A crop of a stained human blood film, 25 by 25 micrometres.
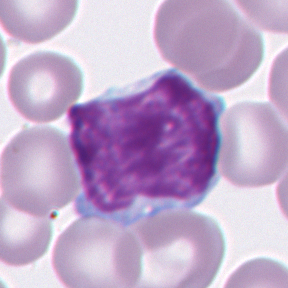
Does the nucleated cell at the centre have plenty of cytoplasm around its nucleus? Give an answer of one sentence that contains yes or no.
No, the cytoplasm of this cell is scant, not abundant.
